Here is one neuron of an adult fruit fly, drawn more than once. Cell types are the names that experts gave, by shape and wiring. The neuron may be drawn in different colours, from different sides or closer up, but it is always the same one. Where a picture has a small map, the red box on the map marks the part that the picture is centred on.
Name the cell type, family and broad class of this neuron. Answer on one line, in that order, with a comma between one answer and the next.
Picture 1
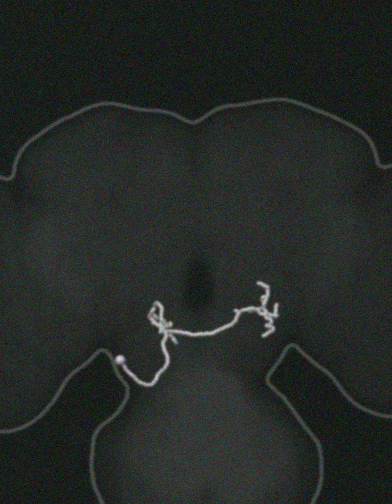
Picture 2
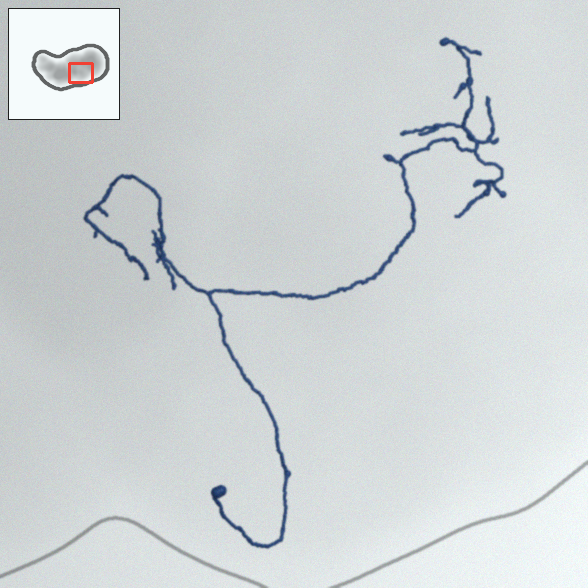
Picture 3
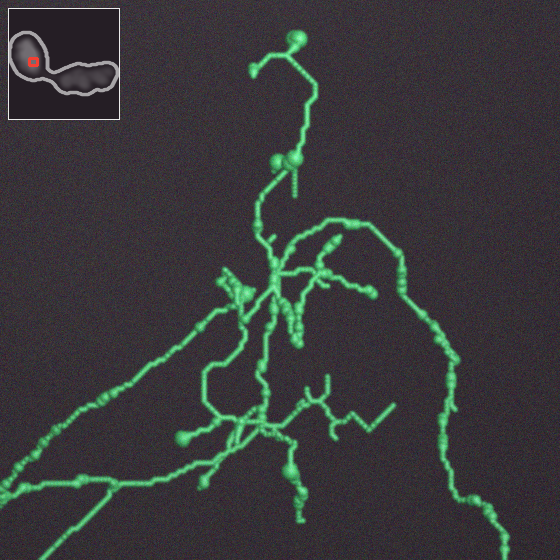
GNG626, hemilineage MX7, central-brain intrinsic neuron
